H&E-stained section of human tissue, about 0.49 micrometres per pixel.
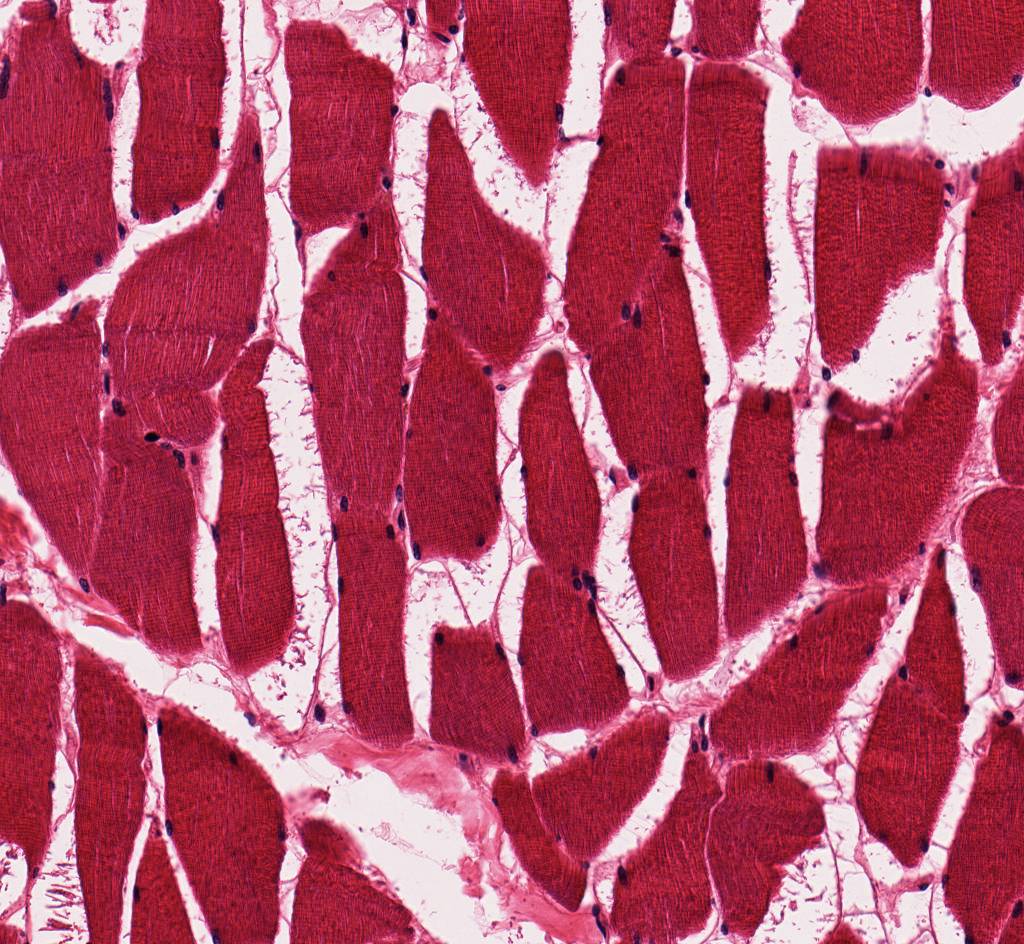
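Skeletal muscle. Look closely along each fibre and you will find fine cross-striations running across it. The fibre cytoplasm takes a deep, even red stain. Now find the nuclei: small, dark and oval, they sit at the edges of the fibres. Between the fibres, notice the delicate pale pink strands of loose connective tissue.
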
